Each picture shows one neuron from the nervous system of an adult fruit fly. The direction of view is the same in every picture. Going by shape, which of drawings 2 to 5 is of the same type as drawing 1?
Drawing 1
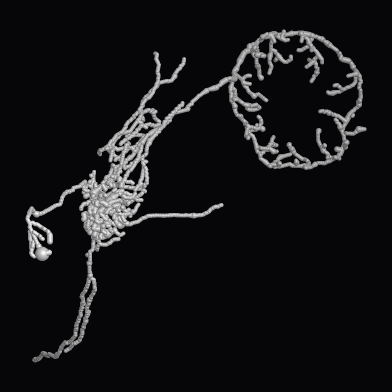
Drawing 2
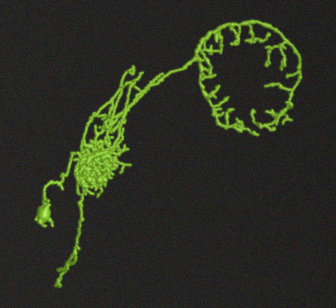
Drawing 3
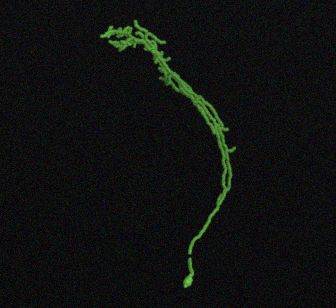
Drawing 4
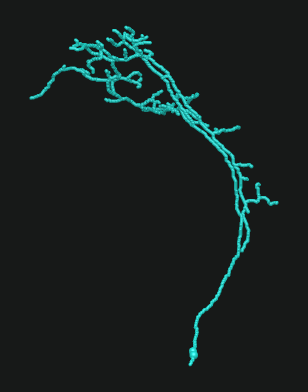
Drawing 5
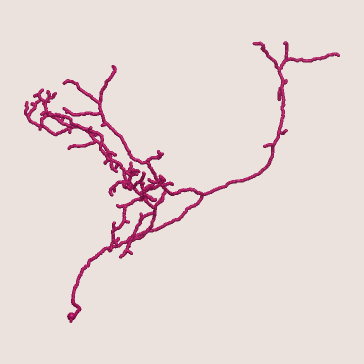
2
